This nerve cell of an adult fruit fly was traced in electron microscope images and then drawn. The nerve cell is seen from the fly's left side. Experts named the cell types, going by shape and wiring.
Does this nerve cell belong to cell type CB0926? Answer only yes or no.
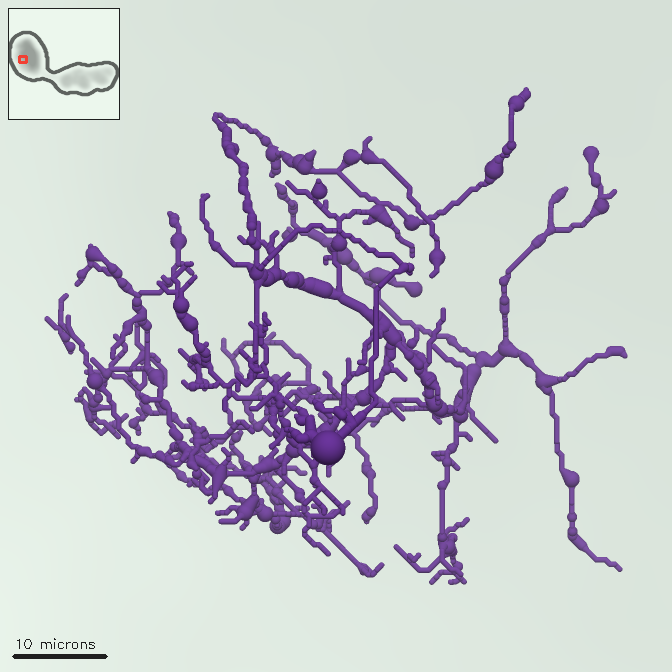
yes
